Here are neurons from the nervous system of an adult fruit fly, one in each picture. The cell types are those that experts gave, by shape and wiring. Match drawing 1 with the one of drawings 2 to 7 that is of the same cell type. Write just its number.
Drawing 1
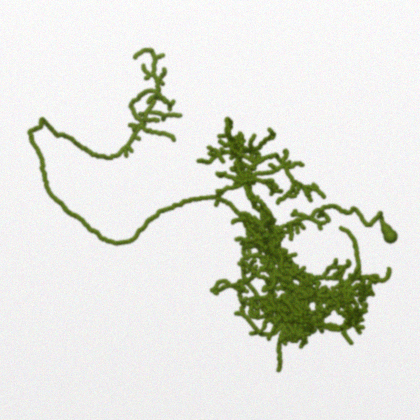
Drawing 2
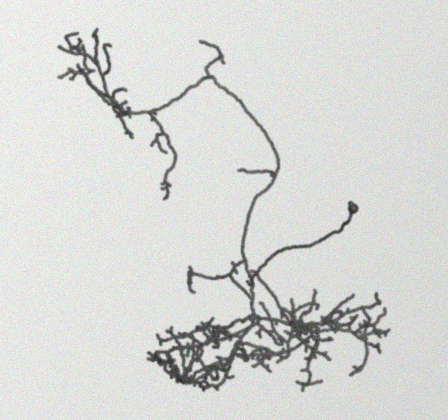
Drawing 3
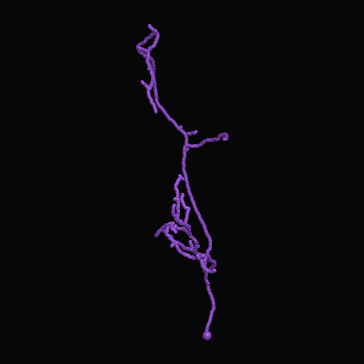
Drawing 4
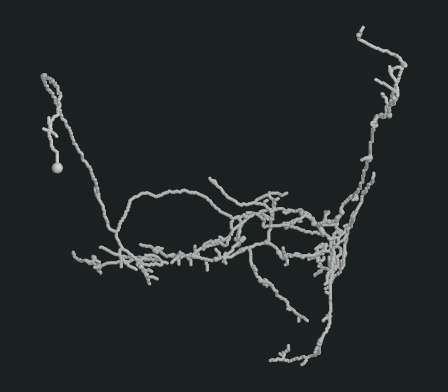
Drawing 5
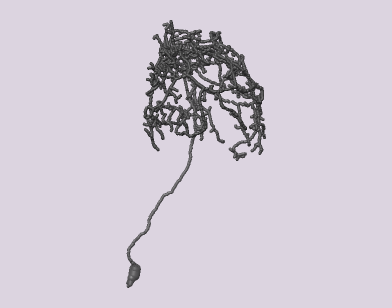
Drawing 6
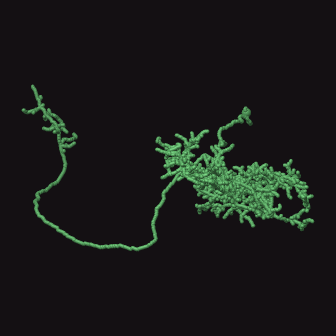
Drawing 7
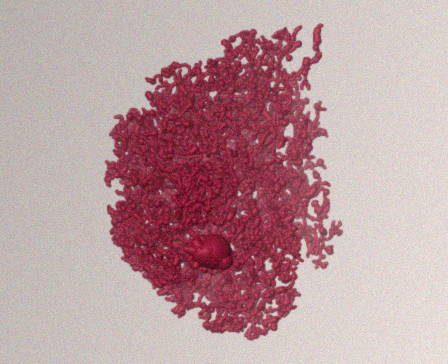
6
